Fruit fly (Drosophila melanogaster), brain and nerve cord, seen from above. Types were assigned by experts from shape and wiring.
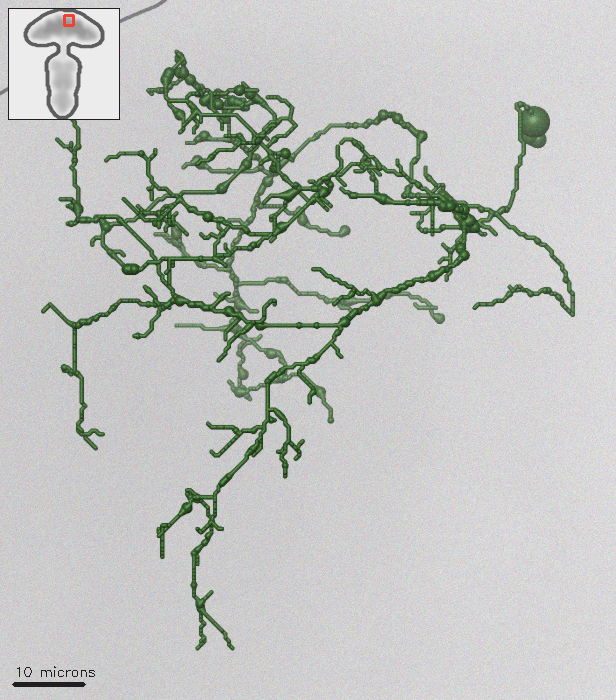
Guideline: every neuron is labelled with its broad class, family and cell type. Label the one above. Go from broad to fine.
central-brain intrinsic neuron; hemilineage AOTUv1_medial; CRE045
